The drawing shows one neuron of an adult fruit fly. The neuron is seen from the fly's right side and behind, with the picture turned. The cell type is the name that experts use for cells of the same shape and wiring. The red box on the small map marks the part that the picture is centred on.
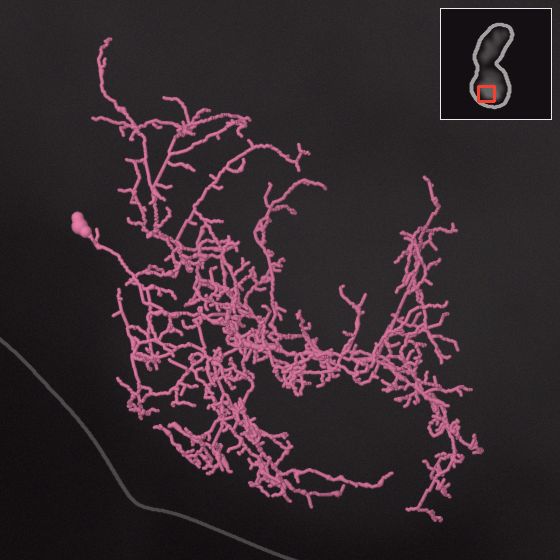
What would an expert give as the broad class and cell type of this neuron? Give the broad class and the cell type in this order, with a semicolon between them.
central-brain intrinsic neuron; AVLP347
